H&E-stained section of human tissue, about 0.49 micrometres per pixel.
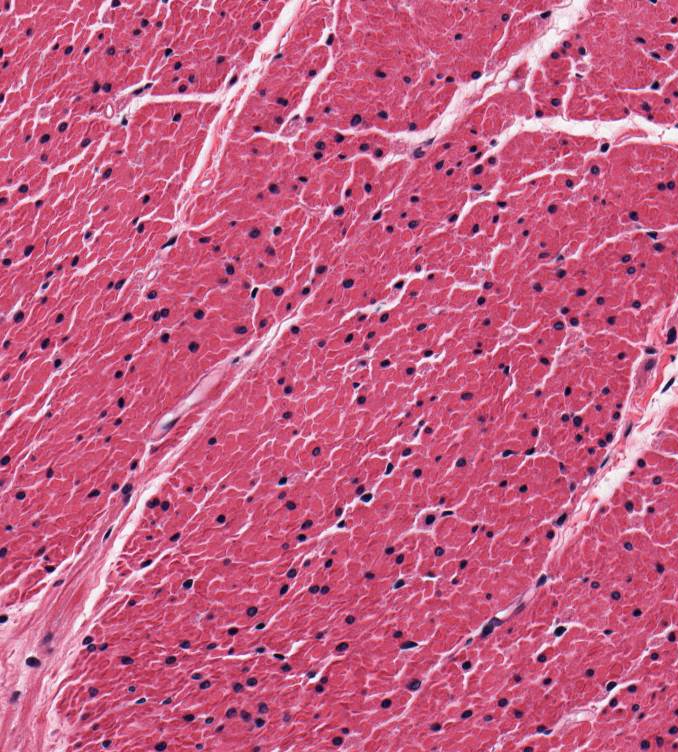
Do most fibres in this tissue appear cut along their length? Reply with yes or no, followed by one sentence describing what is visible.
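No. Almost the whole field is filled with closely packed, small, polygonal pink profiles of muscle fibres cut in cross-section.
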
